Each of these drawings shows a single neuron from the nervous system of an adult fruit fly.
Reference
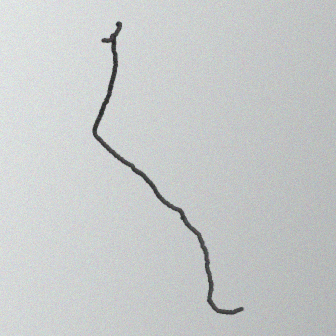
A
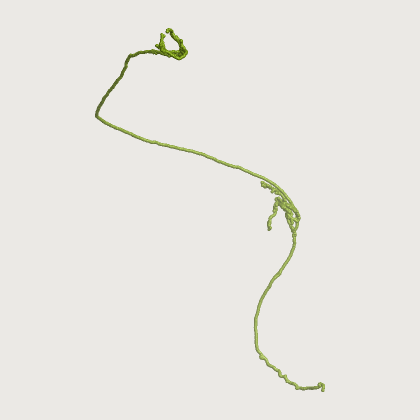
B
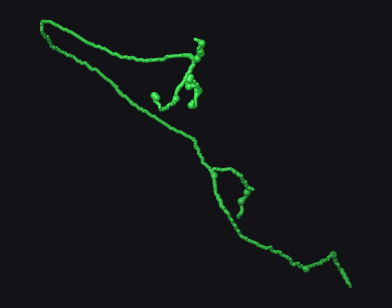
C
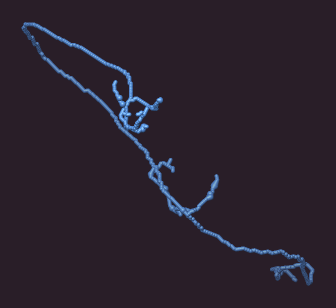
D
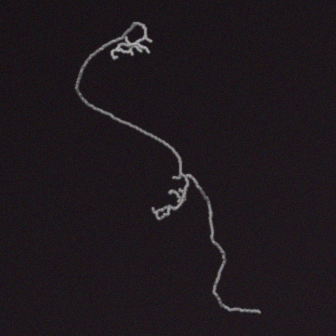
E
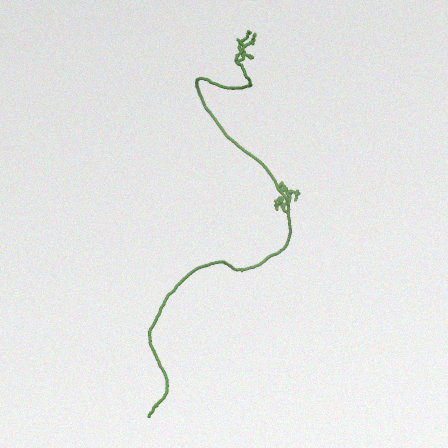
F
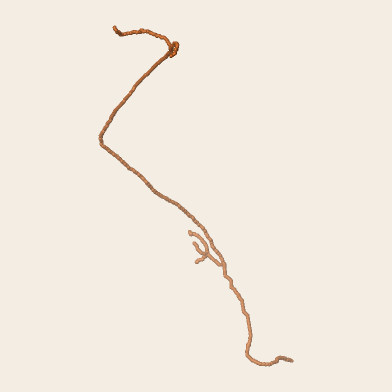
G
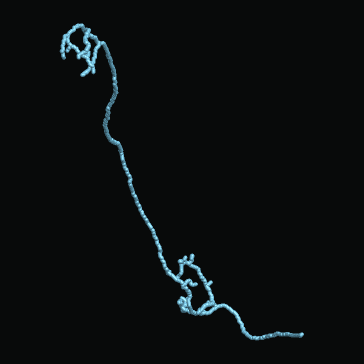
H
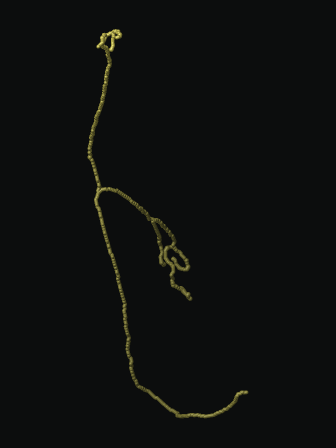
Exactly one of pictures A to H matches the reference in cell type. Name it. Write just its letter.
F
